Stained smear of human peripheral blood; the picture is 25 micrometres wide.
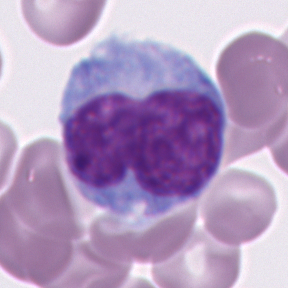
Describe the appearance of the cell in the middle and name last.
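A deep notch in the lower edge gives the nucleus a two-lobed, kidney-like shape; it is wider than tall, across the lower half of the cell. Chromatin is purple and loosely patterned, paler areas between darker strands rather than solid dense clumps. Pale grey-blue cytoplasm is much wider above the nucleus than below. This is a monocyte.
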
